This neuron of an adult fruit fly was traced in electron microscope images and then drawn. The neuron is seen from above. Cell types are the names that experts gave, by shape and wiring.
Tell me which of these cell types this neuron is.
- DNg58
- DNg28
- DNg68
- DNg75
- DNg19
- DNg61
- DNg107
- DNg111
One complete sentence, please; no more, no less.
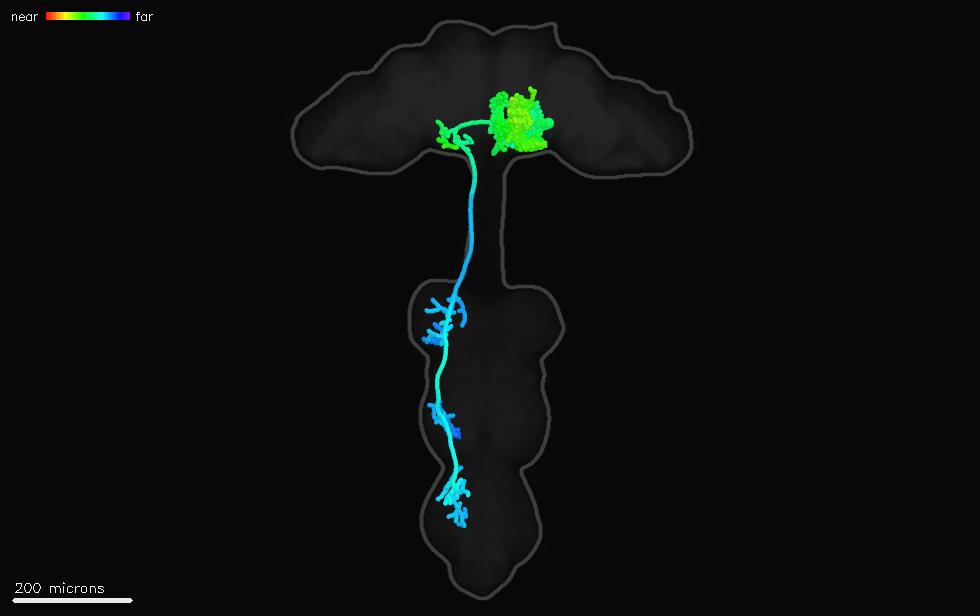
A cell of type DNg75 is what this neuron is.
